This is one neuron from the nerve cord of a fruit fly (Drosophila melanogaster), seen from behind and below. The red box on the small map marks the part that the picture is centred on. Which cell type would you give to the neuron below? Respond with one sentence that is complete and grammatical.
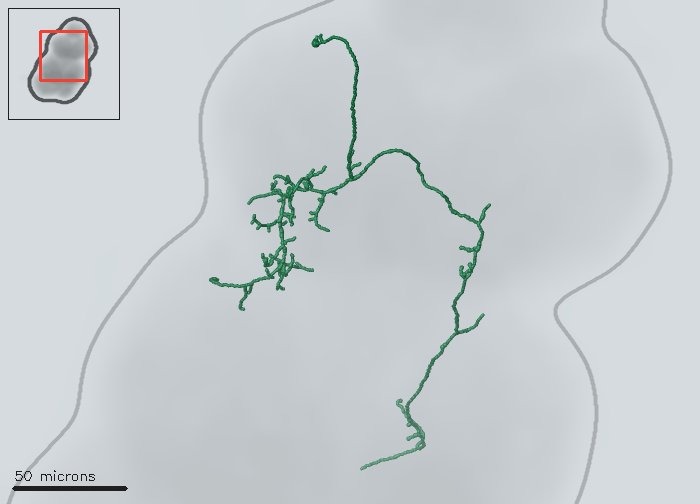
This neuron represents the cell type IN07B087.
